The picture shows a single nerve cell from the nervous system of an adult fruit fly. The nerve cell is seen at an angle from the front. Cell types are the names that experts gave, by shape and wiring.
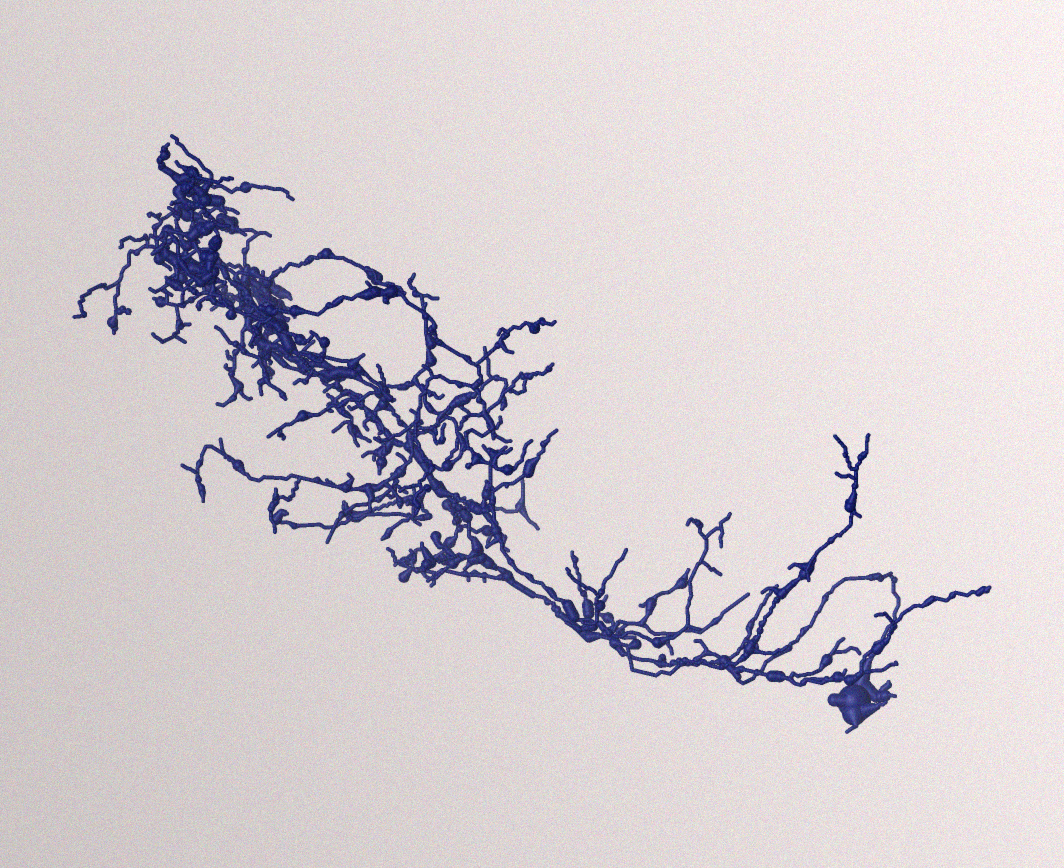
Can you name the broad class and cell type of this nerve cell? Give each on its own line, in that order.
central-brain intrinsic neuron
GNG241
